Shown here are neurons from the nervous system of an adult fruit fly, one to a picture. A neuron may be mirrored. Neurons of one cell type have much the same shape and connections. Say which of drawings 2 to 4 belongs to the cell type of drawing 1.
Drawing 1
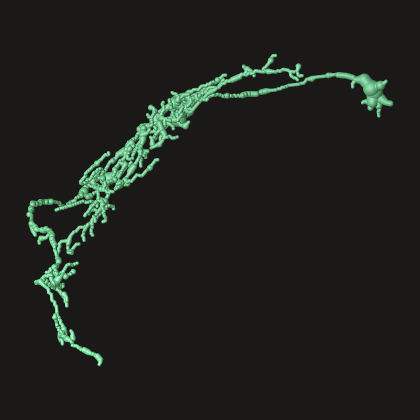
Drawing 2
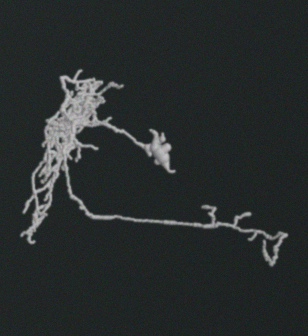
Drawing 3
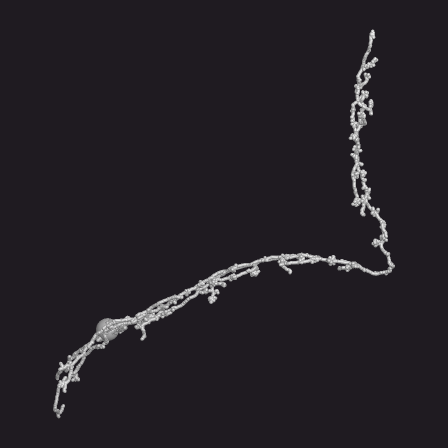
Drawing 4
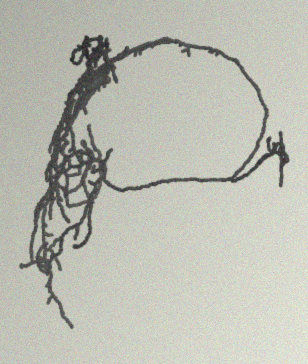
2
